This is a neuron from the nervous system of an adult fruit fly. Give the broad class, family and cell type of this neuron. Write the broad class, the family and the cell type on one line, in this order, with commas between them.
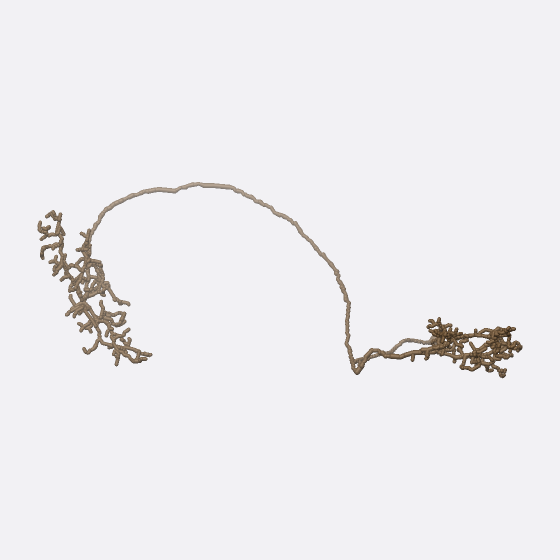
visual projection neuron, hemilineage VPNd3, LC9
